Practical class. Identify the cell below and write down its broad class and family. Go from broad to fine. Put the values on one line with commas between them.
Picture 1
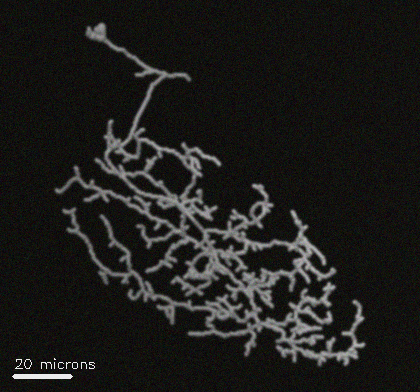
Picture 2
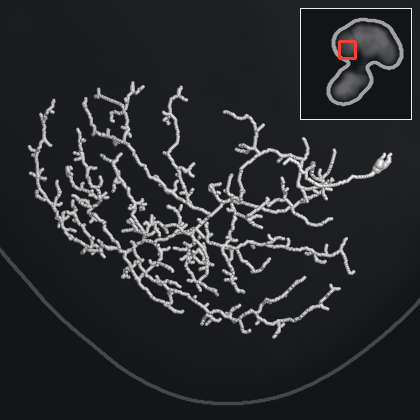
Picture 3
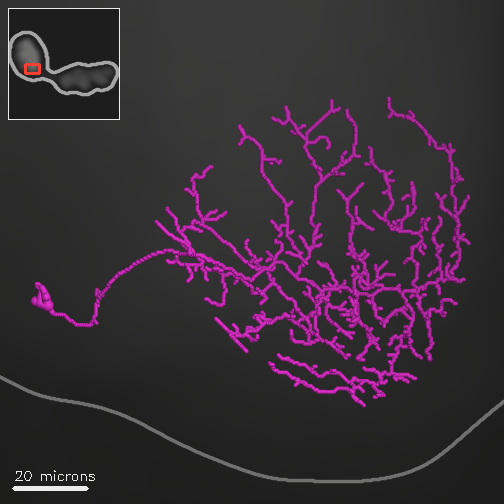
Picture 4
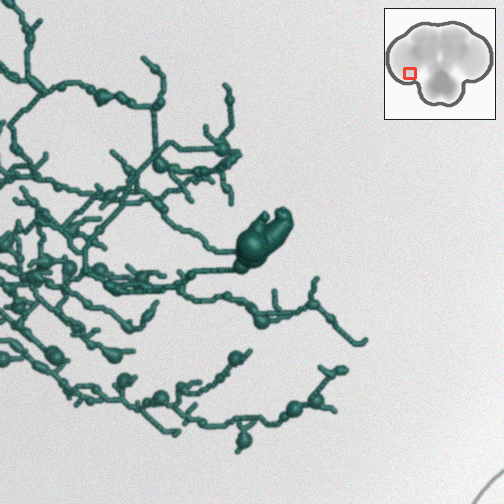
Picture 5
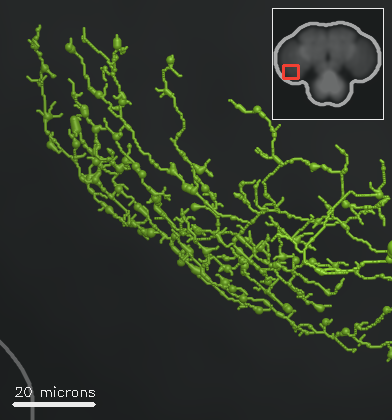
optic-lobe intrinsic neuron, Cm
